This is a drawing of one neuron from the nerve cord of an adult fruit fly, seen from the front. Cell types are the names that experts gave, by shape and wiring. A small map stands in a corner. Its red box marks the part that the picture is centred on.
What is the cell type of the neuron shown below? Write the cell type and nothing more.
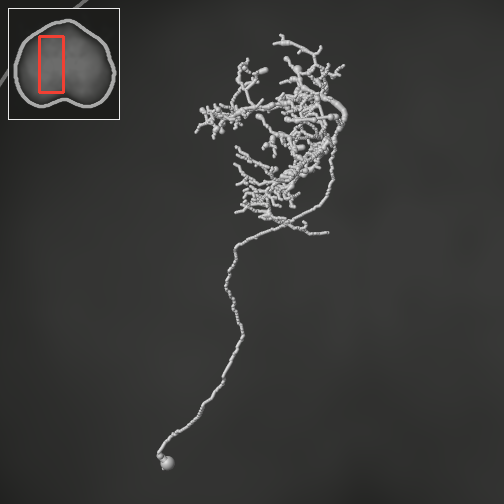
IN12A054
